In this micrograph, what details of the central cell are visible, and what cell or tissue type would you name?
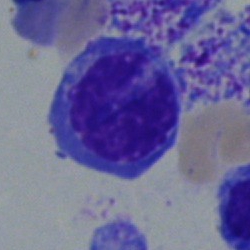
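The outline is roughly round, broken by a few flattened, slightly angular stretches. The nucleus occupies most of the cell, so the cytoplasm forms only a narrow rim, widest on the left side. No granules are visible in the cytoplasm. The cell is an erythroblast.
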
